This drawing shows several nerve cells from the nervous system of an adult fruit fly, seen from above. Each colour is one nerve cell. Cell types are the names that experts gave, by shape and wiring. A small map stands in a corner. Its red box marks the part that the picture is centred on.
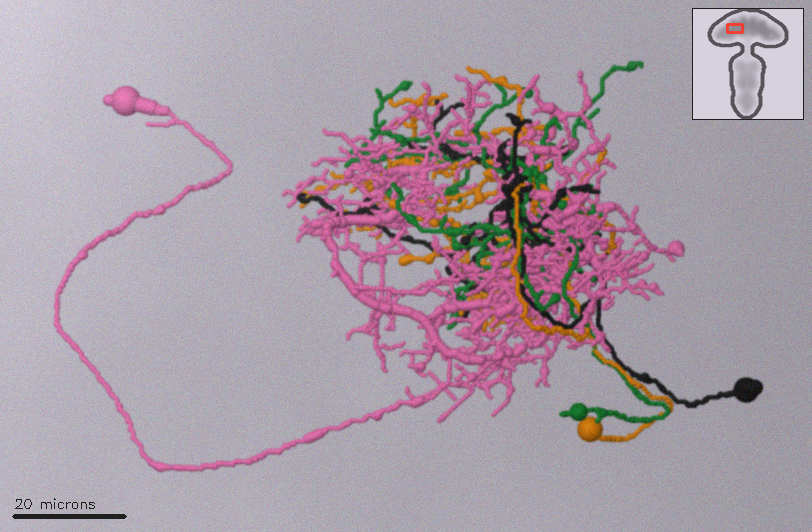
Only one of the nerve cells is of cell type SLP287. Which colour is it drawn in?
green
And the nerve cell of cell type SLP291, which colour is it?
black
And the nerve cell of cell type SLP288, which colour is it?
orange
